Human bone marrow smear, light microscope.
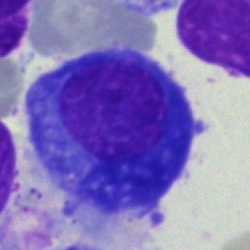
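Plasma cell, the one in the middle. Its outline looks rounded, the edge mostly smooth. Below the nucleus, small pale spots are scattered through the cytoplasm, and I find no purple granules there. The image is slightly blurred, which softens the edges of the nucleus.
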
